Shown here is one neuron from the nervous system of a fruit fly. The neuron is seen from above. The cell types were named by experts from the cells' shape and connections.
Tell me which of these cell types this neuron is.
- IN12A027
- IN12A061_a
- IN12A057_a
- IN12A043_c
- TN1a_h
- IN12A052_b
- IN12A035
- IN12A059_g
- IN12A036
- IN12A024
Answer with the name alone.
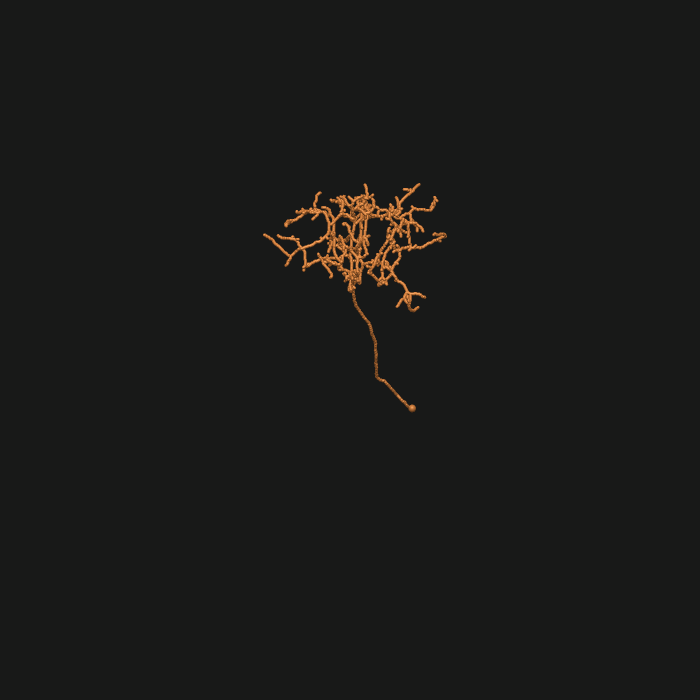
IN12A052_b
